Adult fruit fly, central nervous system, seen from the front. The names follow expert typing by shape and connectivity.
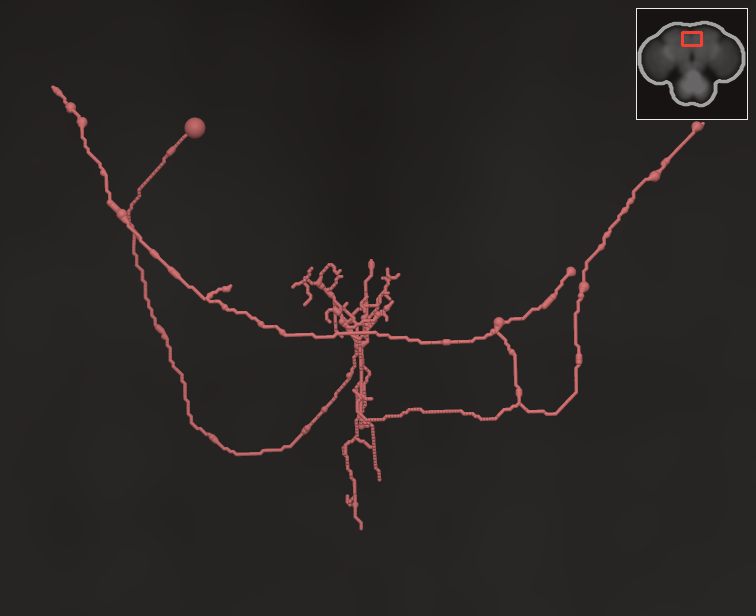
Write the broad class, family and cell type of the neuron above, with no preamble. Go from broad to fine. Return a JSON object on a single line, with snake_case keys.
{"broad_class": "central-brain intrinsic neuron", "family": "class CX", "cell_type": "FS3_b"}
